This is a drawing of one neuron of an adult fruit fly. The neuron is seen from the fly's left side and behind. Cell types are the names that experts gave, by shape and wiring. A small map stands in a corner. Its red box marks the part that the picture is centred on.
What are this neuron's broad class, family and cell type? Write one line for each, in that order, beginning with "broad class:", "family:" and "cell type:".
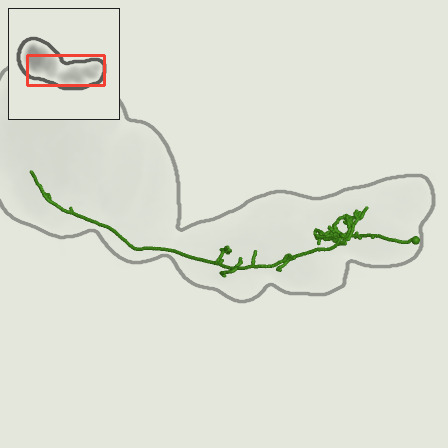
broad class: ascending neuron
family: hemilineage 05B
cell type: AN05B060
